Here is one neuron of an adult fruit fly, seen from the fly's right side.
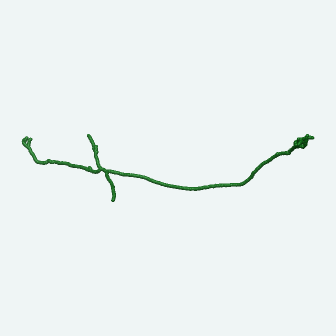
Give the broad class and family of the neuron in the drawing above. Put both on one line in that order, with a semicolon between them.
sensory neuron ascending to the brain; class mechanosensory proprioceptive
